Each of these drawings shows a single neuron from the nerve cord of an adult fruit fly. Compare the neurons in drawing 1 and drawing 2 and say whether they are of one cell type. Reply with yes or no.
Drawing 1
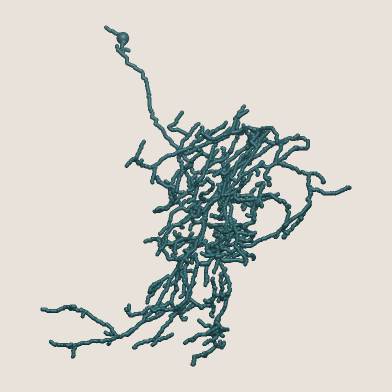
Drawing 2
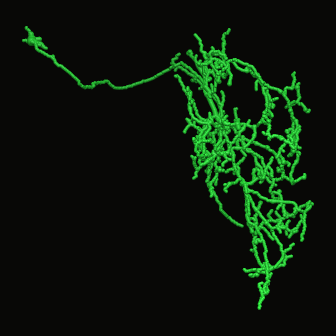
yes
